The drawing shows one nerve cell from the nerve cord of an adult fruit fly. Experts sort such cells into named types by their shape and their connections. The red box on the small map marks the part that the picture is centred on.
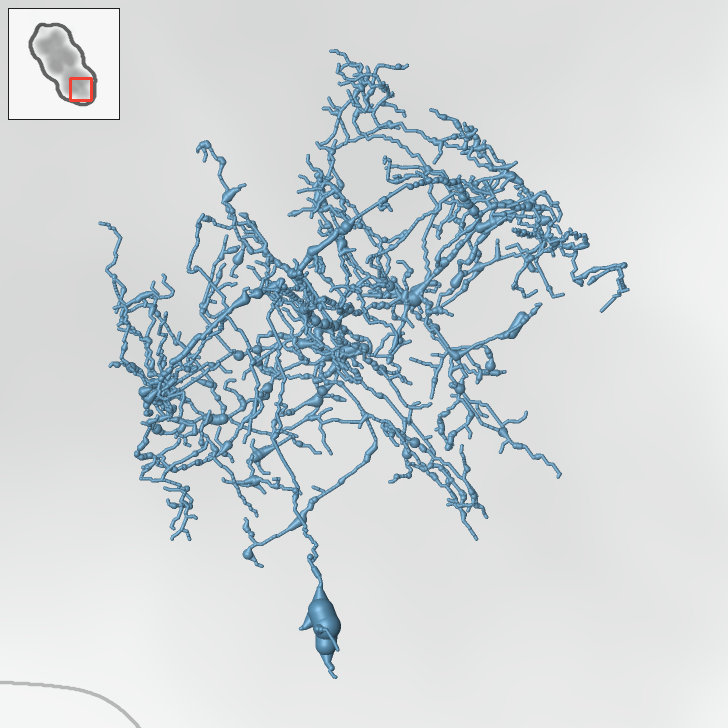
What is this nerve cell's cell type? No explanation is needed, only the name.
INXXX295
